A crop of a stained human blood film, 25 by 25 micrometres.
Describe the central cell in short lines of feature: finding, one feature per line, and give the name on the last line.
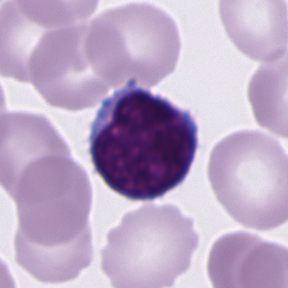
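Nucleolus: none stands out in the dense chromatin
Nuclear outline: see the shallow notch at the upper left
Cytoplasm: no granules to be found
Cell edge: fine, short spiky projections sticking out
Name: typical lymphocyte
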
